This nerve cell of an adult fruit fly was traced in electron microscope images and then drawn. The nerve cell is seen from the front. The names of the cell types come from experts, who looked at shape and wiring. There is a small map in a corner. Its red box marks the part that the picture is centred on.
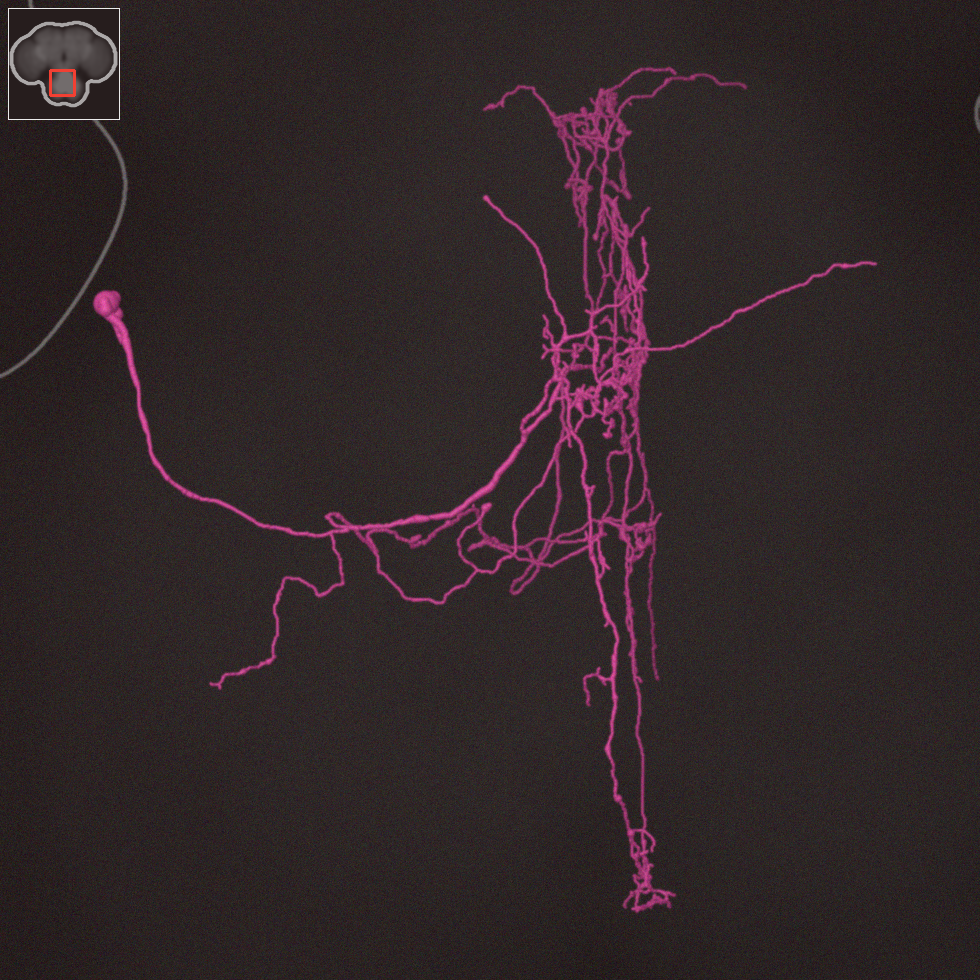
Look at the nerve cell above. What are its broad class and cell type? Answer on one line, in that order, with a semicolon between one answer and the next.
nerve-cord intrinsic neuron; INXXX204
